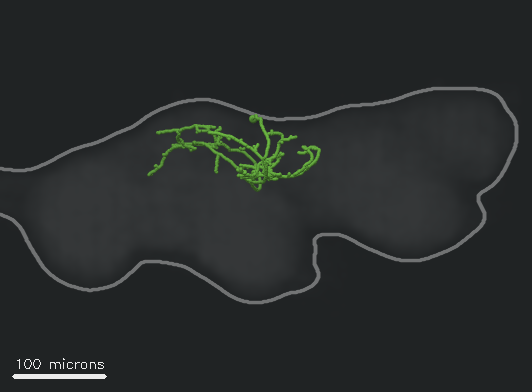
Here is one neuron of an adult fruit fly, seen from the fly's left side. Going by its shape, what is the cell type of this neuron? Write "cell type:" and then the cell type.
cell type: IN19B092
